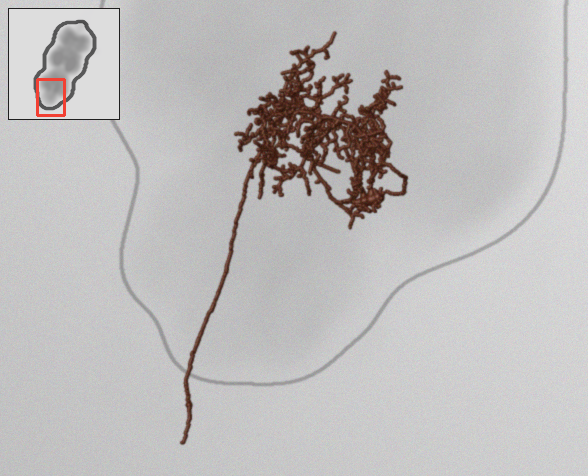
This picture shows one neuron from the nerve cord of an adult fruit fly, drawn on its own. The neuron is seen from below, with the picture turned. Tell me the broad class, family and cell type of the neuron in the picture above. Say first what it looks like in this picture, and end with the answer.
The picture shows dozens of branch ends. In this view it is taller than it is wide. Its broad class is motor neuron of the nerve cord. Its family is MNad. Its cell type is MNad06.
